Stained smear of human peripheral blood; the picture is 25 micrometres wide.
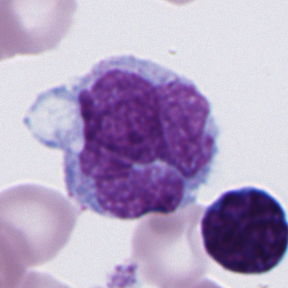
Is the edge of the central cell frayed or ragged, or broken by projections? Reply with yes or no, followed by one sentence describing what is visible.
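Yes. The cell outline is irregular, with a pale rounded bulge of cytoplasm on its left side.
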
